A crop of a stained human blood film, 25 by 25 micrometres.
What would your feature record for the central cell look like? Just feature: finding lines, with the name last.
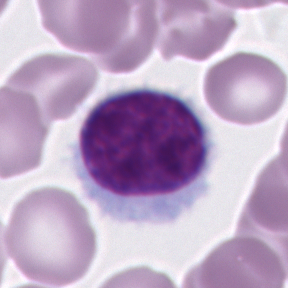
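Nucleus: smooth, slightly oval, no indentation or lobes
Nuclear size: about 11 by 9 micrometres
Nuclear share: about 70% of the cell's area
Chromatin: dense, dark purple, coarse darker clumps across the nucleus
Cytoplasm: narrow pale blue rim, widest below the nucleus
Cytoplasmic edge: ragged, fine hair-like projections along lower and left sides
Cell size: about 12 micrometres across
Name: hairy cell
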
